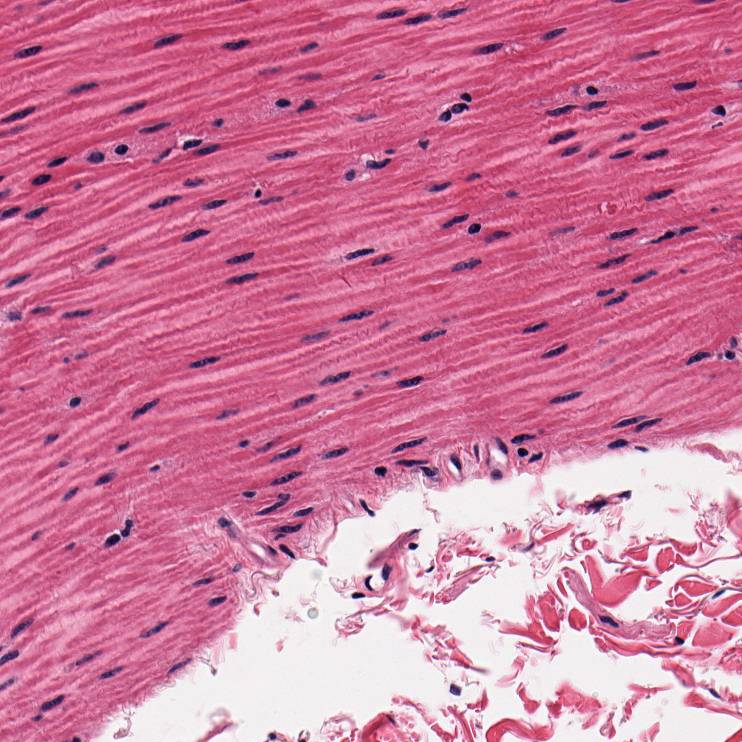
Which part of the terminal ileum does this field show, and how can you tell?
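What you are looking at is smooth muscle. Look along the broad pink band in the upper and left part of the field: most nuclei are elongated and cigar-shaped, lying lengthwise along the fibres, and they are scattered fairly evenly.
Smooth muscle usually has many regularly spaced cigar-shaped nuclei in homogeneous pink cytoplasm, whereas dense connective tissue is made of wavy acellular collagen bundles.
The fibres' strong, uniform pink fits as well; a pale empty space lies at lower right.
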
